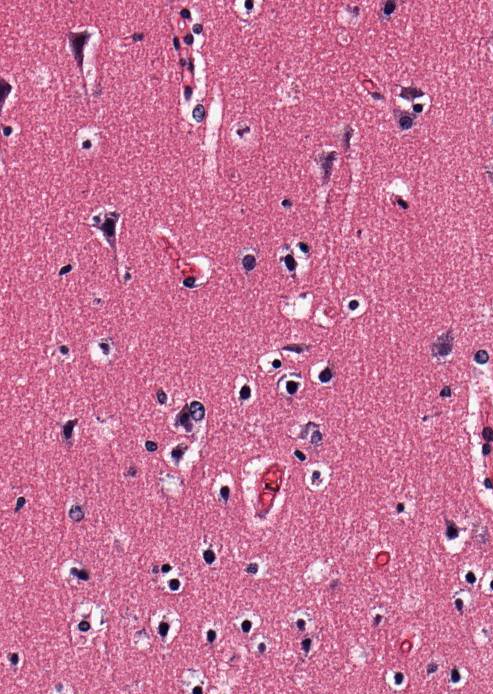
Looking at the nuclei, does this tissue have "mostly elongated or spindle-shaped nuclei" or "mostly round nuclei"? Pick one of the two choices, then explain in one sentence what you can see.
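Mostly round nuclei. Many small round dark-staining nuclei, each sitting in a clear halo, are scattered throughout and are most crowded in the lower part of the field.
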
